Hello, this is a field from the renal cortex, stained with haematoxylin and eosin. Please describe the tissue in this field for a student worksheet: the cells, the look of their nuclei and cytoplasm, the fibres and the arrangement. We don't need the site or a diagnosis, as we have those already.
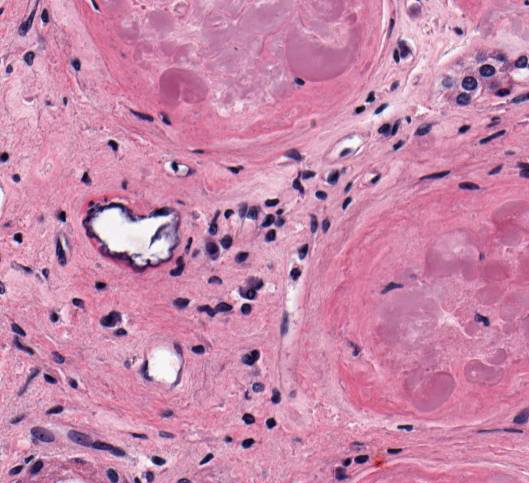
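Two large rounded structures lie at the top and right of the field, with fibrous stroma between them. Each is bounded by a concentrically layered pink fibrous rim and contains pale pink, globular, amorphous material with almost no nuclei. In the top right corner is a small cluster of round, dark nuclei.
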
